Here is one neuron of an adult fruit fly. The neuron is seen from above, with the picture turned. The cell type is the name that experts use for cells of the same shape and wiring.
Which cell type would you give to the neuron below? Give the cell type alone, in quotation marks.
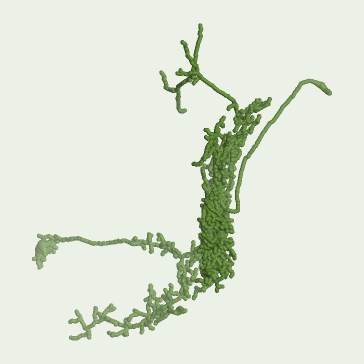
"GNG314"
